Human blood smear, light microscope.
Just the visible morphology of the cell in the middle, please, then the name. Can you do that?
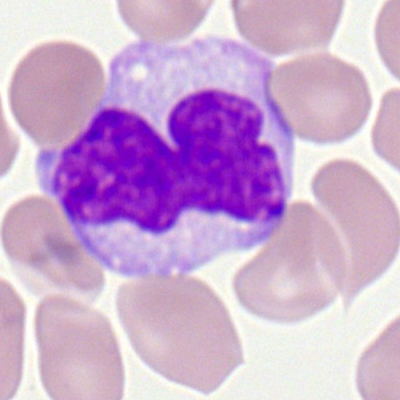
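Roughly round in outline, the cell has a slightly uneven edge. Its cytoplasm is pale greyish lilac and carries a fine, faint dusting of granules. A few small clear spots lie within the cytoplasm. The cell is a monocyte.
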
